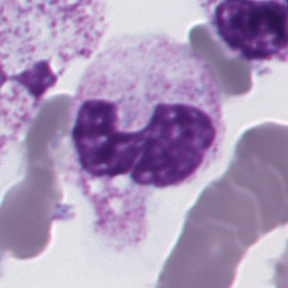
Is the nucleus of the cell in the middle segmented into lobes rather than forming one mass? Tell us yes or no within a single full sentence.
Yes, it is a lobed nucleus that this cell has.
